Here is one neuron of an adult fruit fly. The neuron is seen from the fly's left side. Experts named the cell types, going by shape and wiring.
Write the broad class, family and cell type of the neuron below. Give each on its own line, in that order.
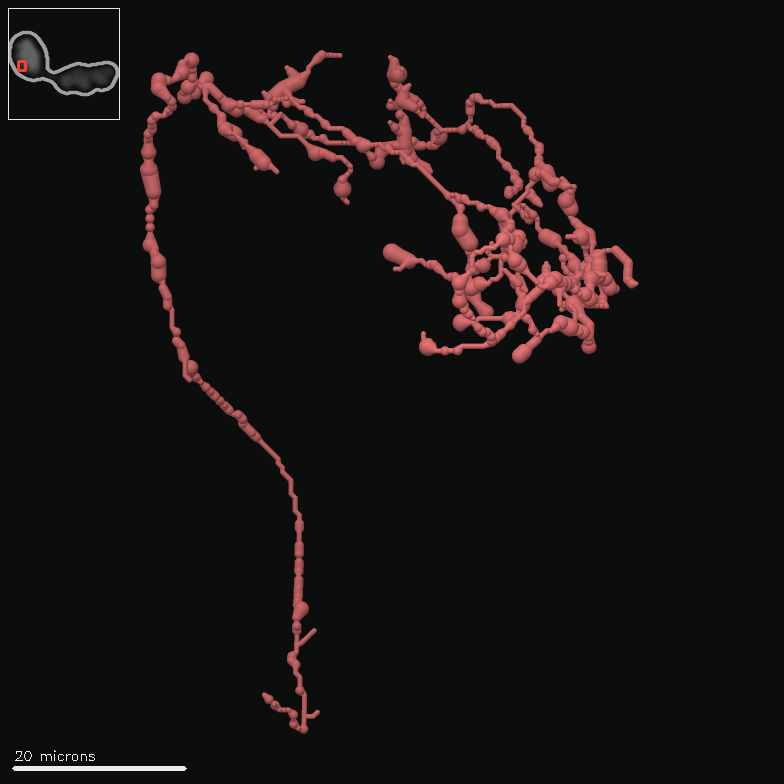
sensory neuron entering the brain
class gustatory
PhG5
